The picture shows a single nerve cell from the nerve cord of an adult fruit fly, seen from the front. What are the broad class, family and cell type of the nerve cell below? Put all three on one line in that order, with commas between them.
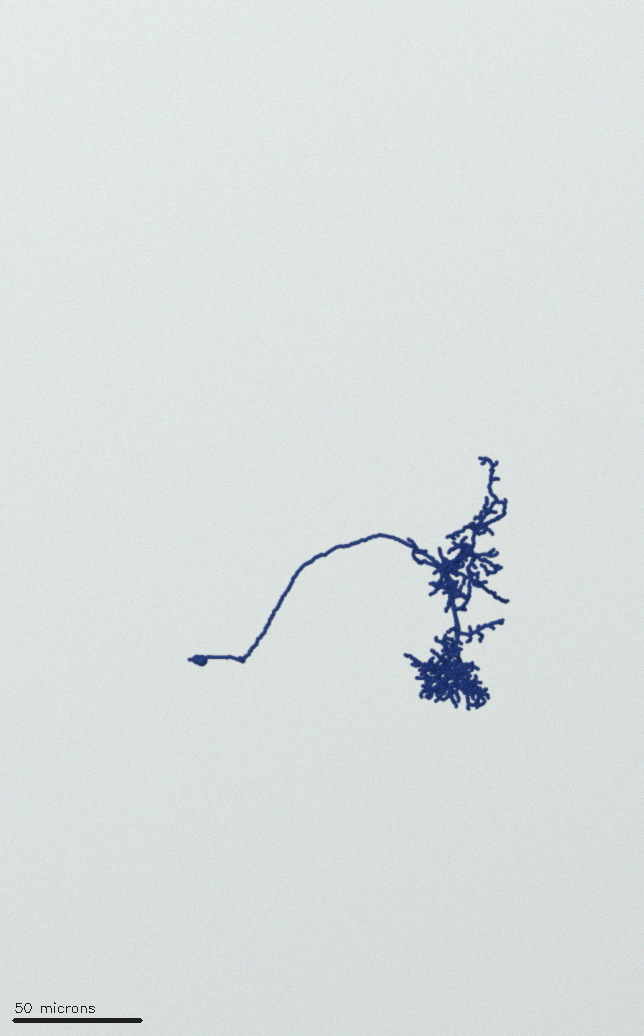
nerve-cord intrinsic neuron, hemilineage 12B, IN12B043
